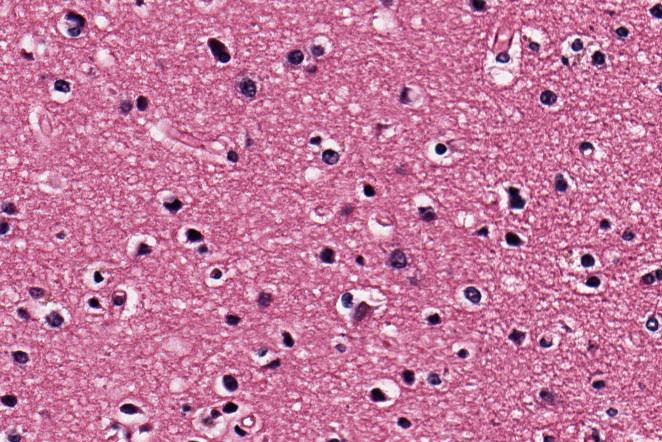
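Cerebral cortex, haematoxylin and eosin. Cells lie singly and are scattered fairly evenly over a uniform pink fibrillary background, without glands, lobules or layered architecture. Most nuclei are small, round and darkly stained, and most cells show scant cytoplasm around them.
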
